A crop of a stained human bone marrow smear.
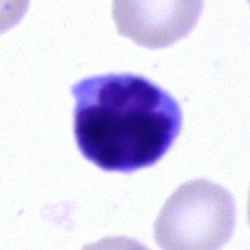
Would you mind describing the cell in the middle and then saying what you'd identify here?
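Roughly round cell, small angular jut at upper left. Nucleus fills nearly whole cell. Chromatin dense, dark purple, clumped. No nucleoli visible. This is a lymphocyte.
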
